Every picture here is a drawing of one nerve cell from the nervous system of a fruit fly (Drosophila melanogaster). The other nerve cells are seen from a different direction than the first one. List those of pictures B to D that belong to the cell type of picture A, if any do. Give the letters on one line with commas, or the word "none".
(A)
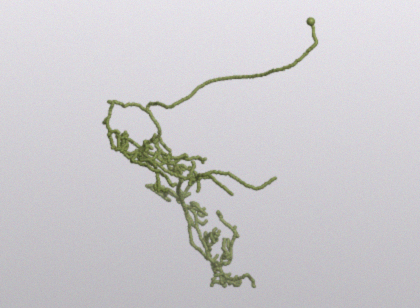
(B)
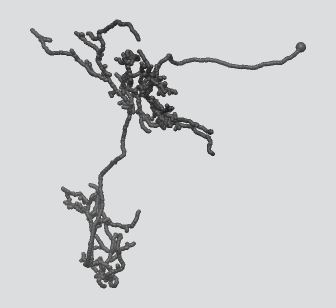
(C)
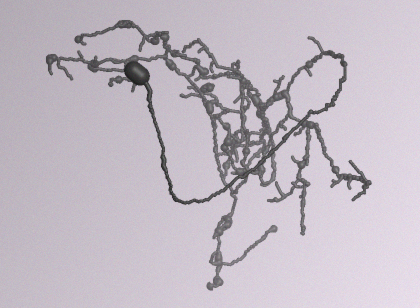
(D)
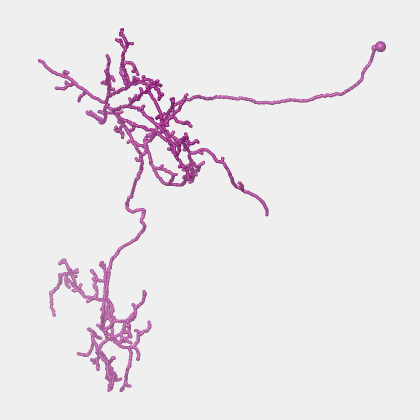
B, D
